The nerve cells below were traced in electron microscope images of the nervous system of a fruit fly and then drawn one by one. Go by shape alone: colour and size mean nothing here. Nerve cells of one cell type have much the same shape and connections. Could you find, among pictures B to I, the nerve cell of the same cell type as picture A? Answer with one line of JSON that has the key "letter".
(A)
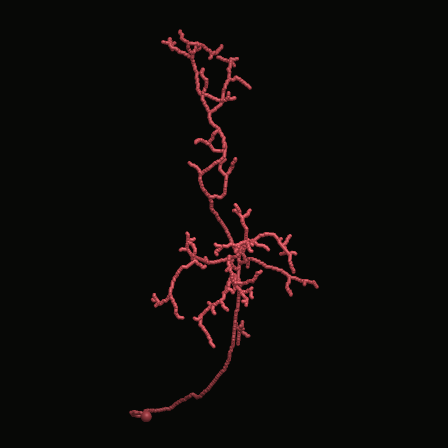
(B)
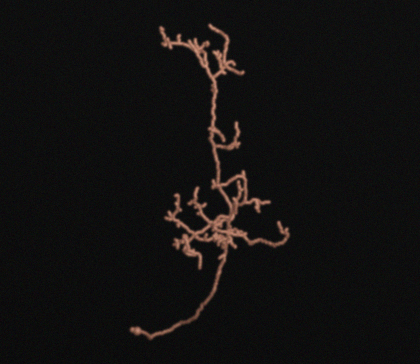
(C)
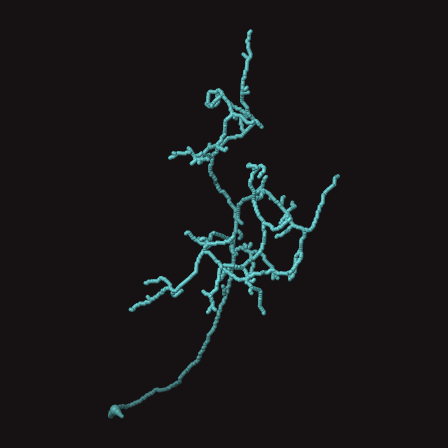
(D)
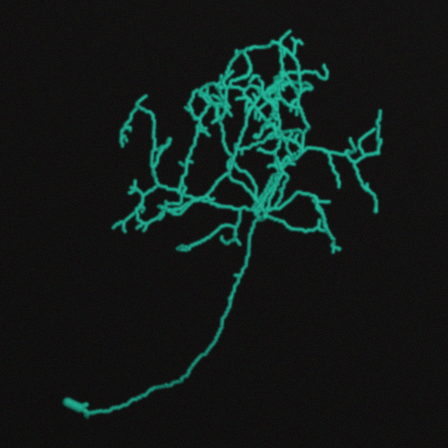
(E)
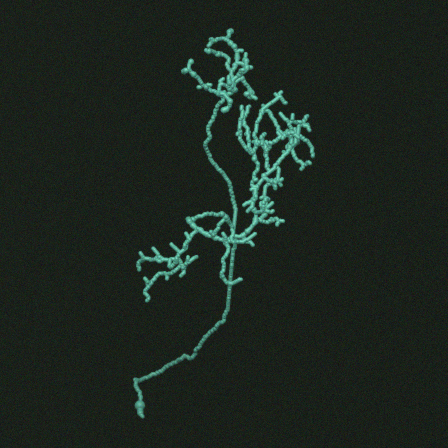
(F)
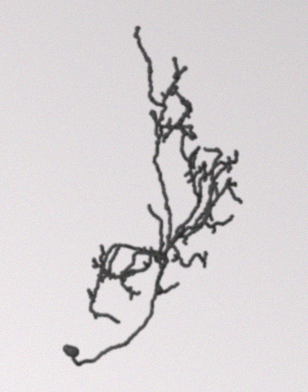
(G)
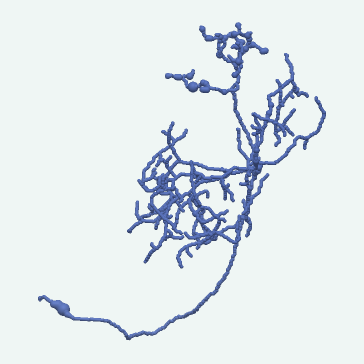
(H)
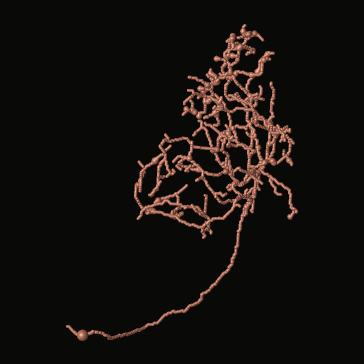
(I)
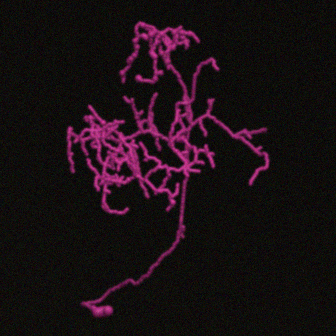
{"letter": "B"}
